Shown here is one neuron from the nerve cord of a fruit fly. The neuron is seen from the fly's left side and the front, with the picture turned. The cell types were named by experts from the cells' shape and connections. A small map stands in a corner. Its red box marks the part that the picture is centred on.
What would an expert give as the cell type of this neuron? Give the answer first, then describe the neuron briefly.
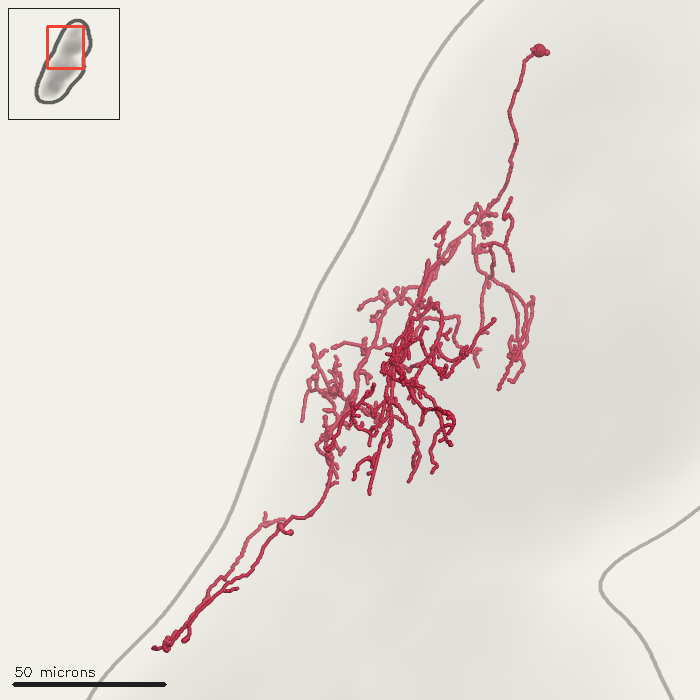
Its cell type is INXXX276. It is a nerve-cord intrinsic neuron. By the scale bar it is about 200 microns tall in this view. The picture shows dozens of branch ends.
